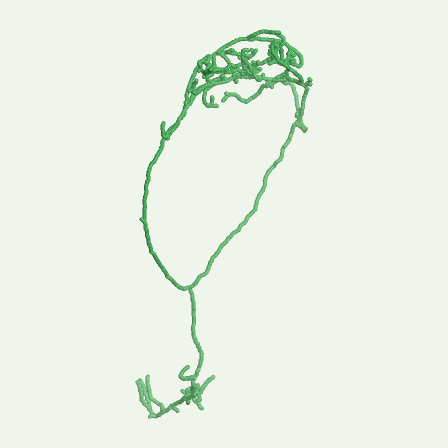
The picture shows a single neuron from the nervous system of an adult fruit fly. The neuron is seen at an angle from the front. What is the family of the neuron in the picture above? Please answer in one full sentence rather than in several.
The neuron is a member of the hemilineage DM2_central family.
